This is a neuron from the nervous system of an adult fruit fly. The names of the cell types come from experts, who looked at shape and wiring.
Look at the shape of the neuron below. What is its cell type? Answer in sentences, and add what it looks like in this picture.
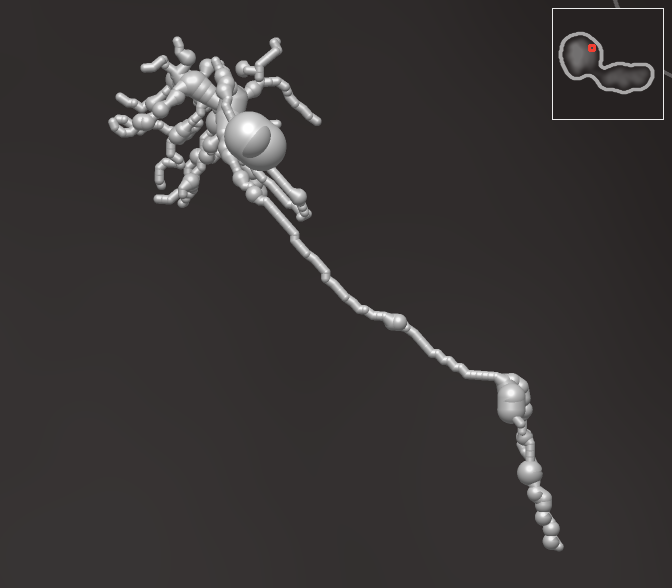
The cell type is T4c. This is an optic-lobe intrinsic neuron. In this view it is about as wide as it is tall.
